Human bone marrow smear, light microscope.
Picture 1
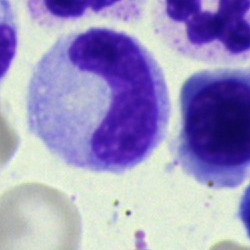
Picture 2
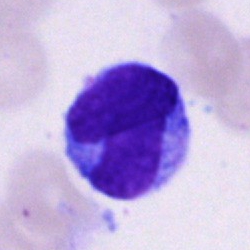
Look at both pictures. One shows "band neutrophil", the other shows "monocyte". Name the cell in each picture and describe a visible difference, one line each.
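In picture 1 we see a band neutrophil: The cytoplasm is abundant and pale lilac.
In picture 2 we see a monocyte: The nucleus fills most of the cell and sits toward the upper left.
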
